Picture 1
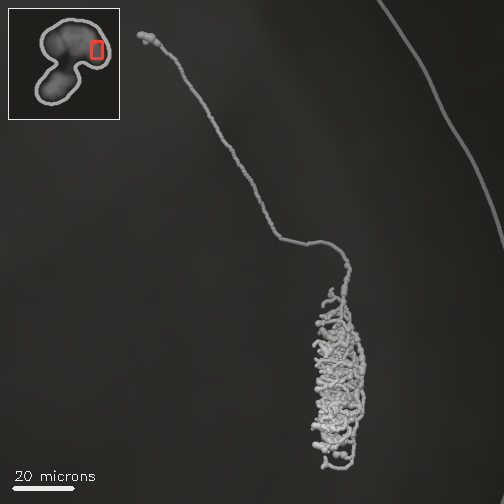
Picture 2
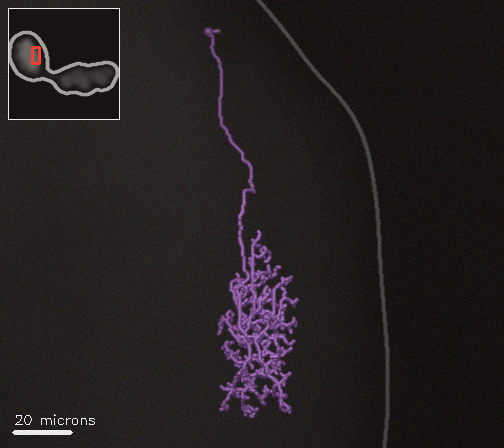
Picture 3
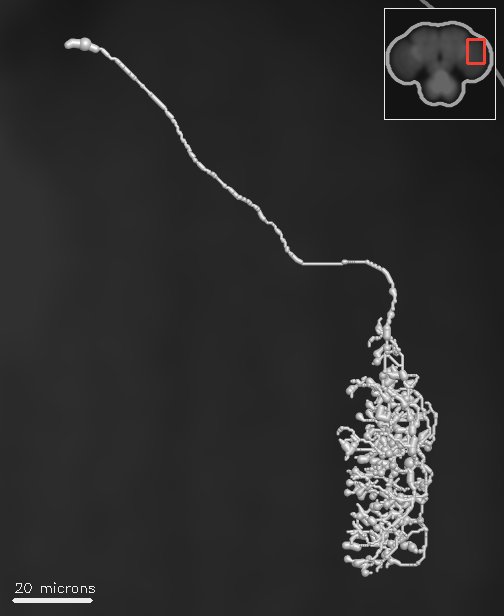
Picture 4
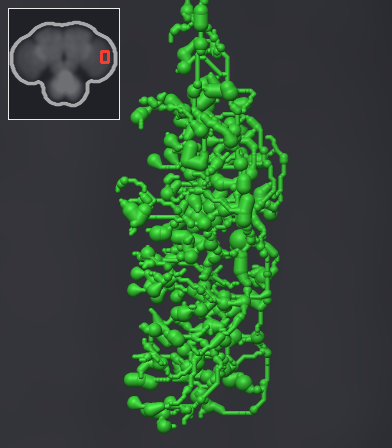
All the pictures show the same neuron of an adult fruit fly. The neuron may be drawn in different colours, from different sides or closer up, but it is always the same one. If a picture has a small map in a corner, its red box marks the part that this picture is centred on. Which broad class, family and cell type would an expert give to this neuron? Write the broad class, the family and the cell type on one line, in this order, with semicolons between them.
optic-lobe intrinsic neuron; Pm; Pm2a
